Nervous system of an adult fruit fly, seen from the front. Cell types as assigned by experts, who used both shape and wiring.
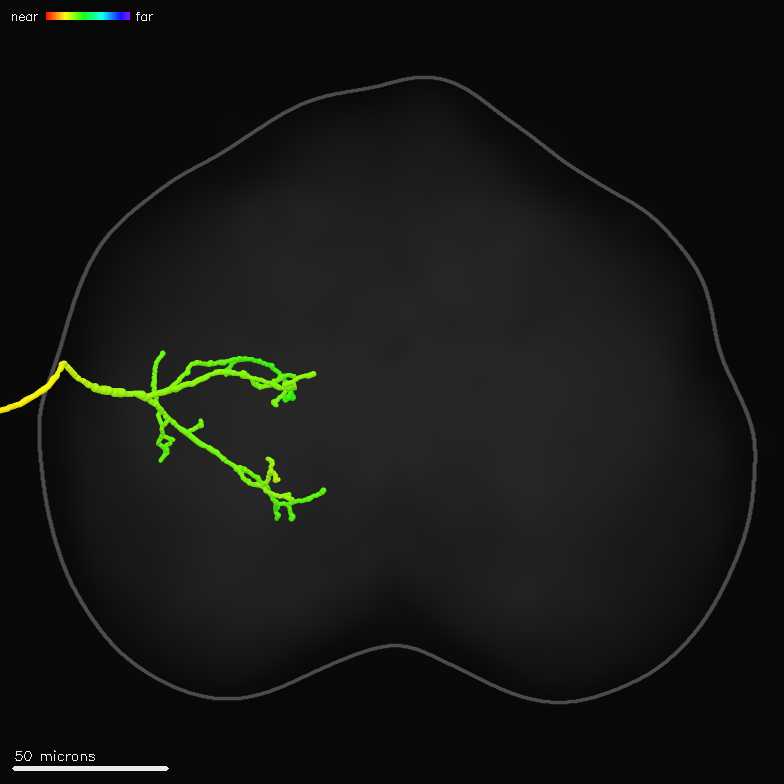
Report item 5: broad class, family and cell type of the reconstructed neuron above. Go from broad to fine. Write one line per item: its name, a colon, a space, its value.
broad class: sensory neuron entering the nerve cord
family: class mechanosensory proprioceptive
cell type: SNpp10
